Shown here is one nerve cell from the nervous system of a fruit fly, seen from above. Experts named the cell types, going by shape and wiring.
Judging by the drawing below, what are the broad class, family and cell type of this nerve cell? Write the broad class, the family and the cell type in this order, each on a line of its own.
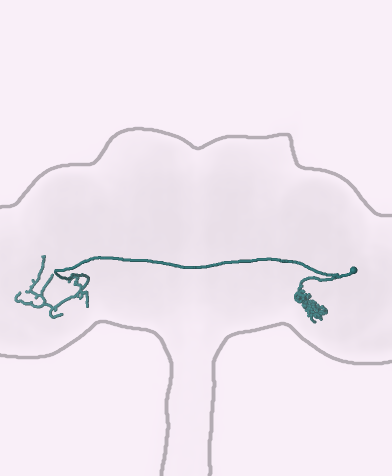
optic-lobe intrinsic neuron
hemilineage VPNp1_lateral
LC14b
